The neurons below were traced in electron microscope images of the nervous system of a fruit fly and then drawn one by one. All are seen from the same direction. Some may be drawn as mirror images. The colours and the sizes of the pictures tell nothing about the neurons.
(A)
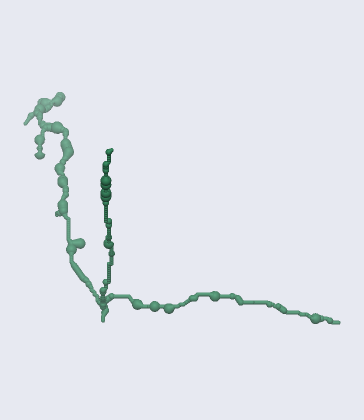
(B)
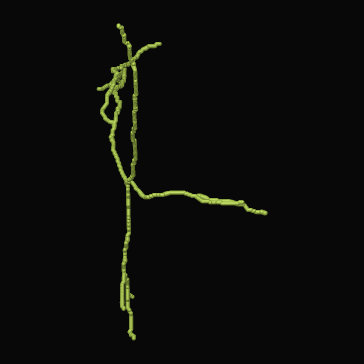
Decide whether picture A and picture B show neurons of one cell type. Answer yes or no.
yes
